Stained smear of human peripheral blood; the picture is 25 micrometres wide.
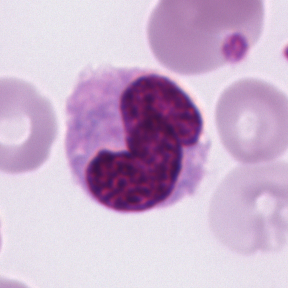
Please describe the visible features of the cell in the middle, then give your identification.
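About 13 micrometres across, this cell has a bent nucleus sitting toward its right side and taking up about 60% of its area. The chromatin's dark purple, with a coarse, streaky look. Cytoplasm is pale greyish-lilac, with just a faint fine dusting and no coarse granules. It's a band neutrophil.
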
